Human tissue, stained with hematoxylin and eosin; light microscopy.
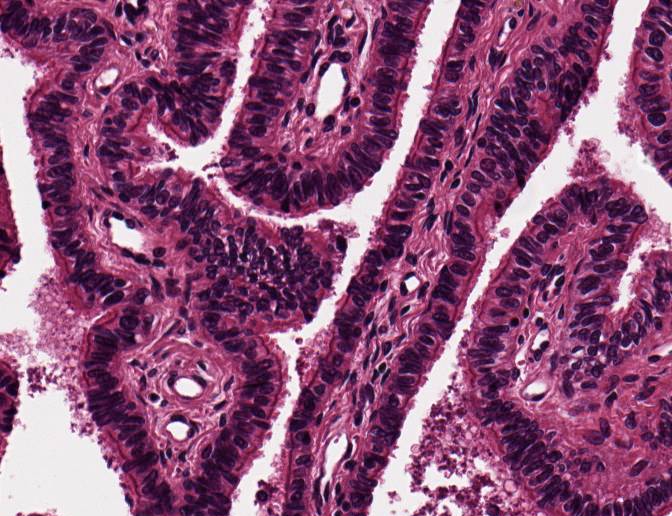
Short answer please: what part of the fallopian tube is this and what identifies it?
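Answer: mucosa. Long finger-like fronds, separated by white spaces, each carry tall columnar epithelium over a pale pink stromal core with scattered spindle-shaped nuclei.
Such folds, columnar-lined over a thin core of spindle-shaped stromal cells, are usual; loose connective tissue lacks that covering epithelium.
Epithelial nuclei are crowded, pseudostratified, elongated, dark and perpendicular to the surface.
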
